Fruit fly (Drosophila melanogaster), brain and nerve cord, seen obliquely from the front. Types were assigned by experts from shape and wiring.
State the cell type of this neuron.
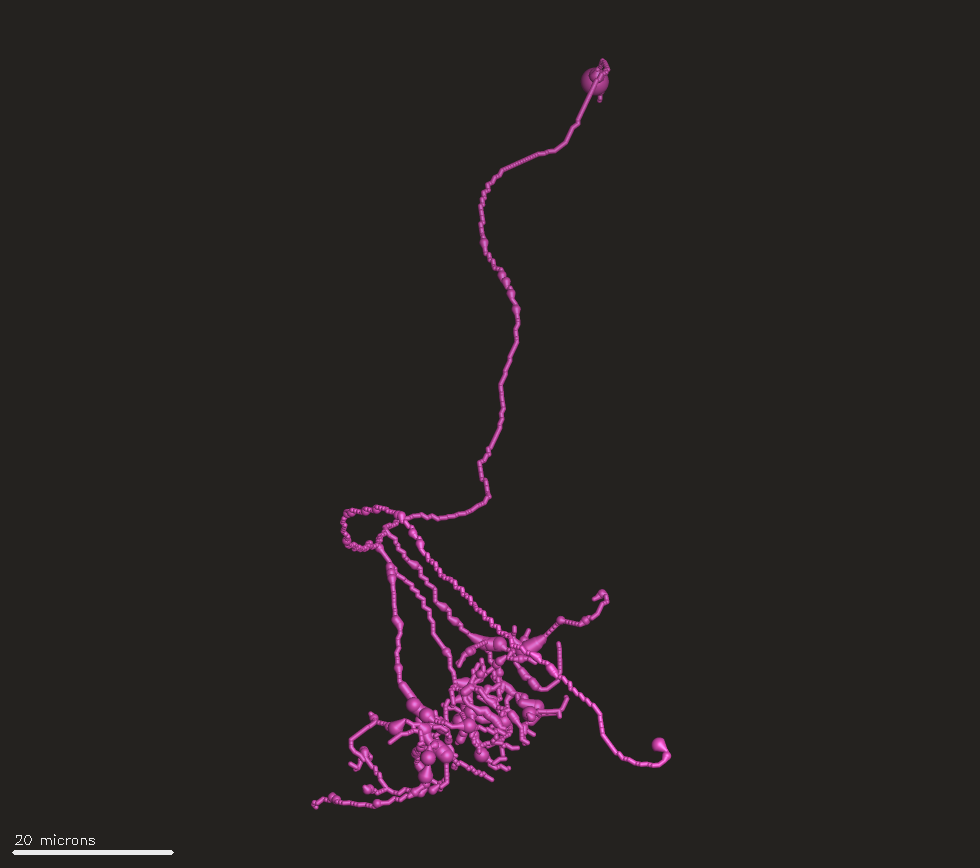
FC1B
